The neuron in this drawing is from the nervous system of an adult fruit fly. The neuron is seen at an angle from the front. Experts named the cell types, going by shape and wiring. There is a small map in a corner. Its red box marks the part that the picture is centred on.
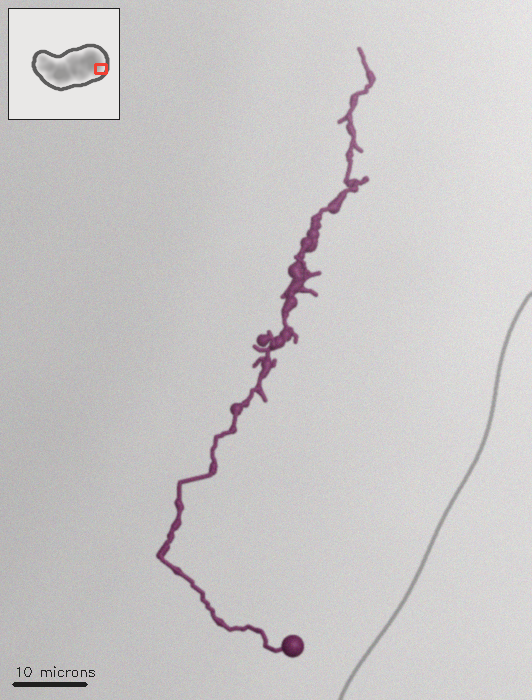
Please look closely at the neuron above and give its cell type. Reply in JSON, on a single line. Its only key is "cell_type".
{"cell_type": "Dm3b"}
